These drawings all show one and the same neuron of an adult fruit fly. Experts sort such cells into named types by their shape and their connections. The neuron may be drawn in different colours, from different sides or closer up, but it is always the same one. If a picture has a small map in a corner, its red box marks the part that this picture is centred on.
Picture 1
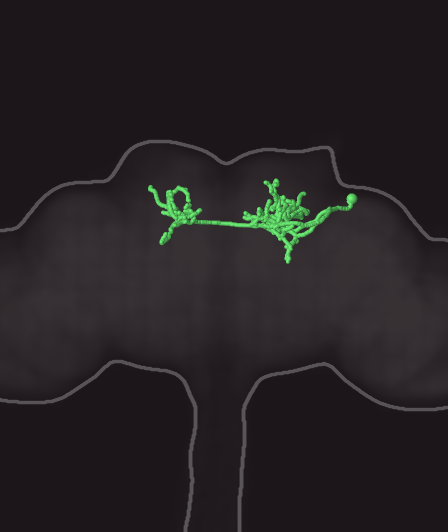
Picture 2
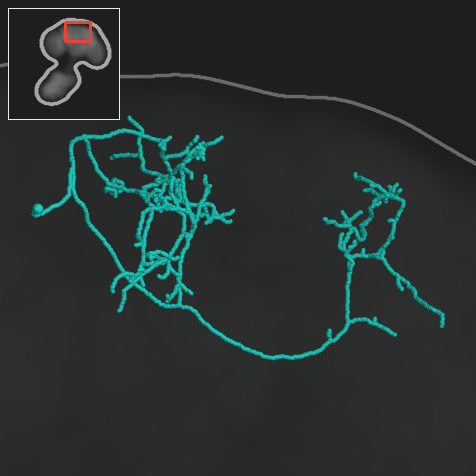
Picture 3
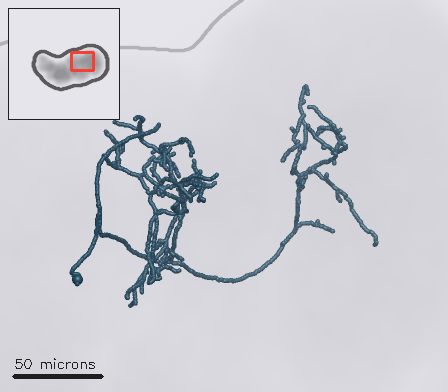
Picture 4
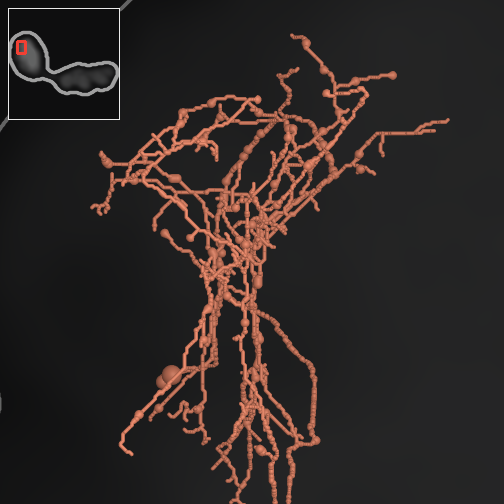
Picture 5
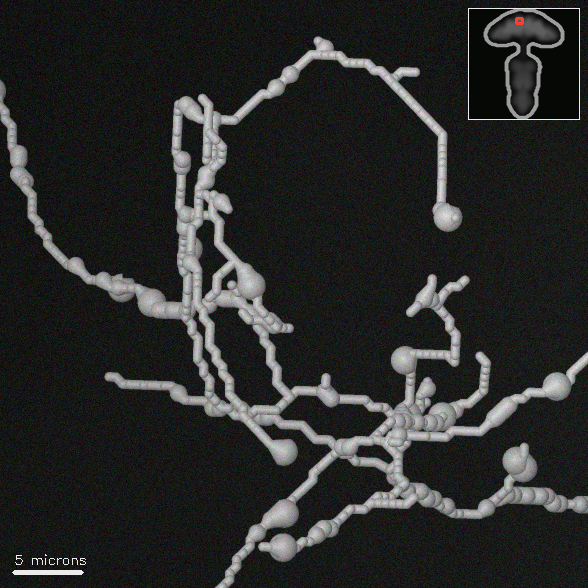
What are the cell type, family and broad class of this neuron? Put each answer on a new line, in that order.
SMP009
hemilineage AOTUv4_dorsal
central-brain intrinsic neuron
